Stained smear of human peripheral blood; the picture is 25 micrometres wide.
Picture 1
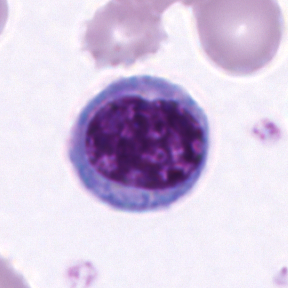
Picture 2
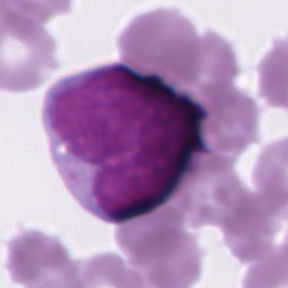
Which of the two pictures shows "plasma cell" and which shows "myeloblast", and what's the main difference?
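Answer: picture 1 shows a plasma cell and picture 2 a myeloblast. Size: the plasma cell is about 12 micrometres across, the myeloblast about 15 micrometres. Nucleus: in the plasma cell it is oval, about 10 by 8 micrometres, and fills about 60% of the cell's area; in the myeloblast it fills most of the cell, with a curved groove crossing its lower part and a small bright white spot at its left edge.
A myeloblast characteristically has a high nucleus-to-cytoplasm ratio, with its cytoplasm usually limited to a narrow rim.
Chromatin: the plasma cell's is dark purple and gathered into coarse clumps with paler gaps between them.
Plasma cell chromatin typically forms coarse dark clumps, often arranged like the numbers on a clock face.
Outline: round and smooth in the plasma cell, while small dark jagged projections line the upper right edge of the myeloblast. Cytoplasm: the plasma cell shows no coarse purple or red granules and no vacuoles, and the myeloblast shows no granules. Surroundings: red cells lie above the plasma cell without touching it but crowd against the myeloblast on its right side.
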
